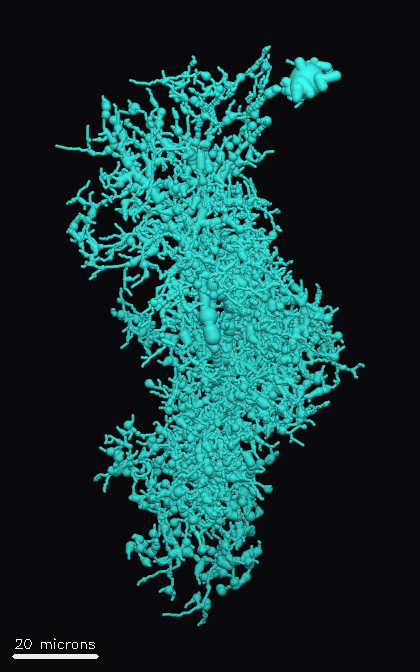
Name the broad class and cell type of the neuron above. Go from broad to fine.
central-brain intrinsic neuron; AVLP086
